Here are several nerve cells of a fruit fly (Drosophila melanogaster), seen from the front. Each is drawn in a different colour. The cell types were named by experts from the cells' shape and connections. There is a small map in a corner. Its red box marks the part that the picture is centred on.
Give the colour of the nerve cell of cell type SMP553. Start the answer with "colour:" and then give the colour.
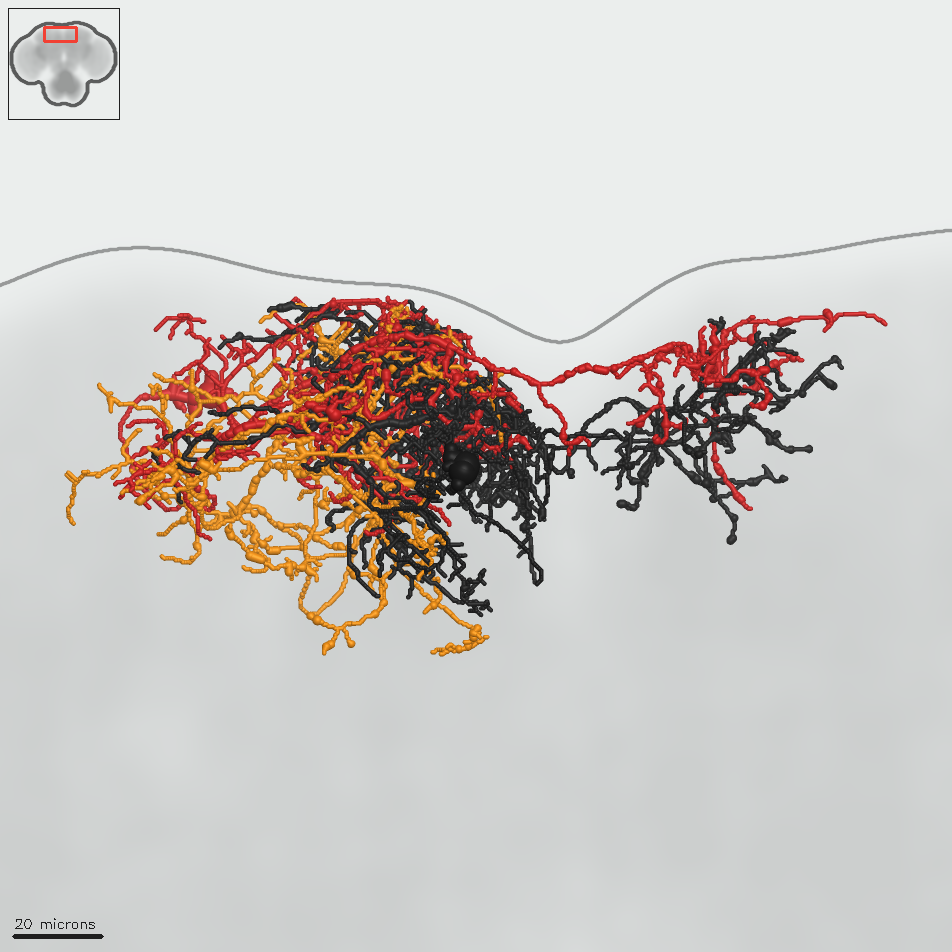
colour: red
